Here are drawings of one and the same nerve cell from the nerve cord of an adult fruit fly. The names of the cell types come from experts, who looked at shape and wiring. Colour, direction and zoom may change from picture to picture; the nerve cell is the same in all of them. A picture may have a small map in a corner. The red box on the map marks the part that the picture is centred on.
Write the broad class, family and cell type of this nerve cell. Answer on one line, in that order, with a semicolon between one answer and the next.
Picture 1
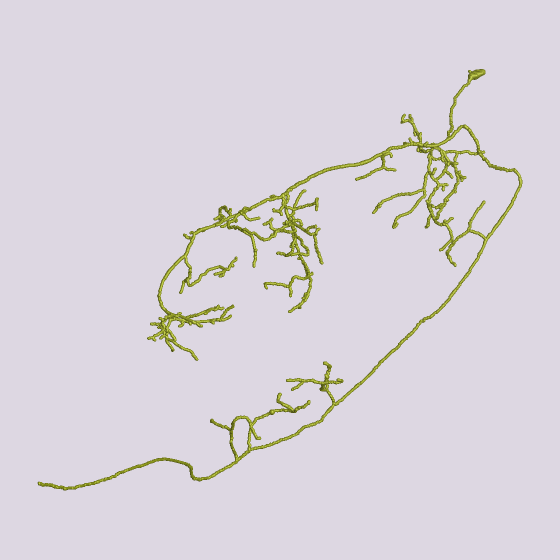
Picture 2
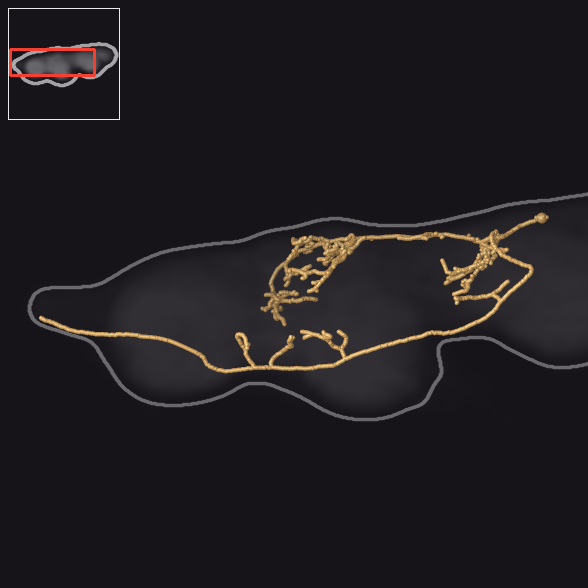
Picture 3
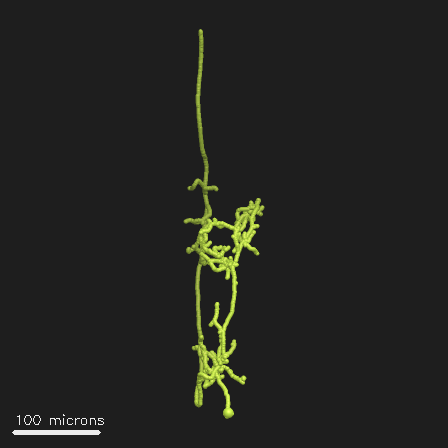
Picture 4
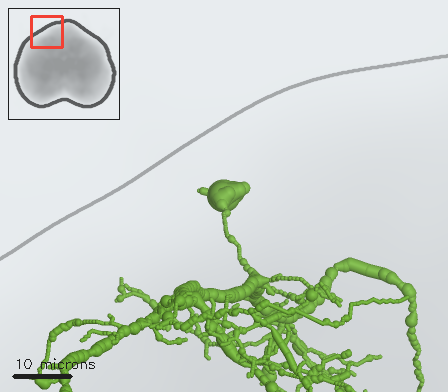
ascending neuron; hemilineage 17B; AN17B013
